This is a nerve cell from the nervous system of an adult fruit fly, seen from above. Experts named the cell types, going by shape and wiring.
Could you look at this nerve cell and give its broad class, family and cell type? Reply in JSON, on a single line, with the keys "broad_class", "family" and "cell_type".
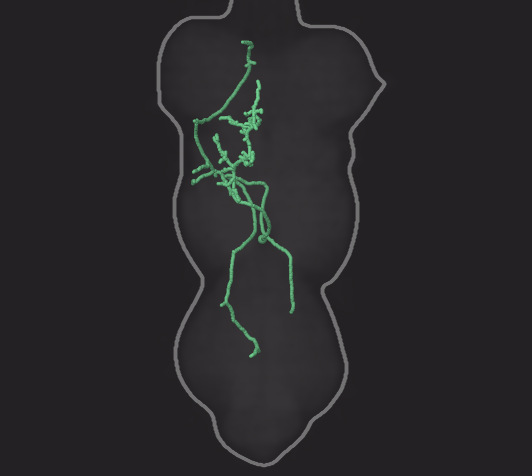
{"broad_class": "nerve-cord intrinsic neuron", "family": "hemilineage 12B", "cell_type": "IN12B044_e"}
